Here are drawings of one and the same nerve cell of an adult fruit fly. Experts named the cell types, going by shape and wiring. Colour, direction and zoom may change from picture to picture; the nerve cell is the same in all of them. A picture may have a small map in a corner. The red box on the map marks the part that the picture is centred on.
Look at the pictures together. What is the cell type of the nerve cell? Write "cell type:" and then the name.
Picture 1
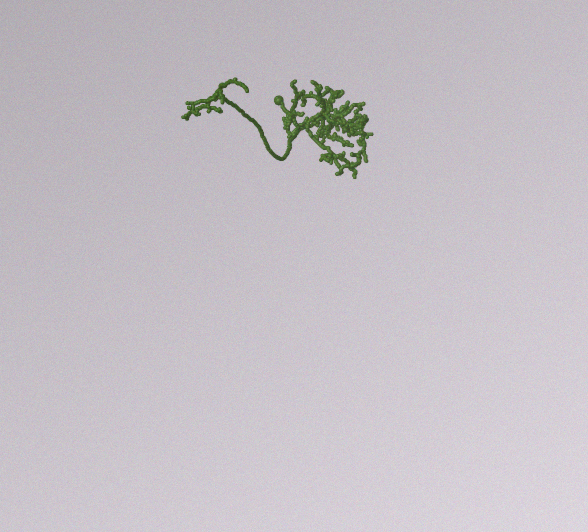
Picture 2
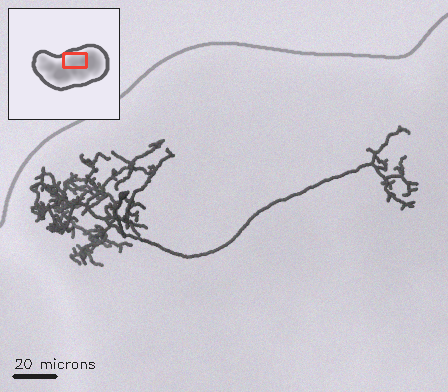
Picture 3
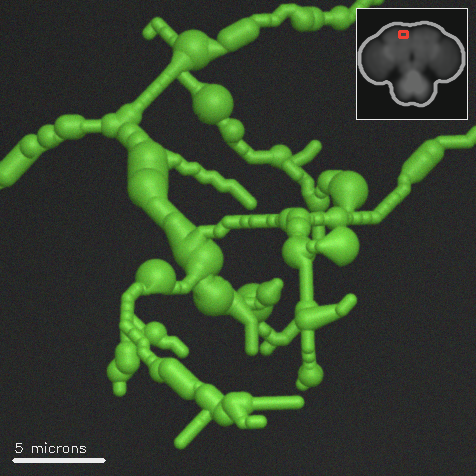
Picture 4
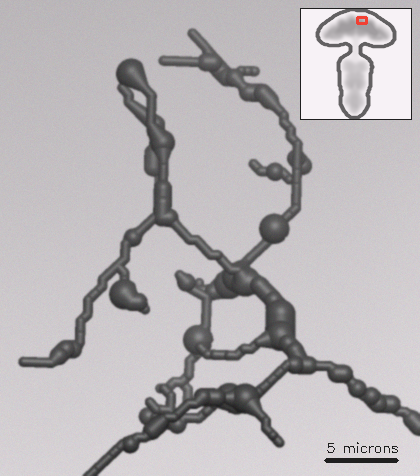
cell type: LHAD1b2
